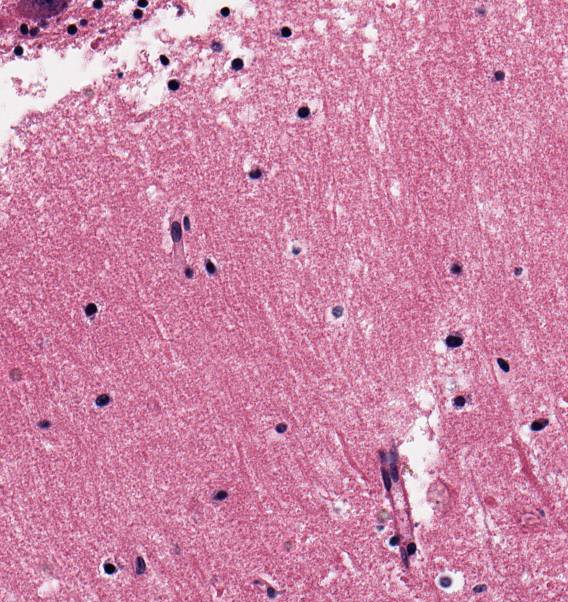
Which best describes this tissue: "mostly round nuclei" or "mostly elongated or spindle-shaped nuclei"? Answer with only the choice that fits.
Mostly round nuclei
